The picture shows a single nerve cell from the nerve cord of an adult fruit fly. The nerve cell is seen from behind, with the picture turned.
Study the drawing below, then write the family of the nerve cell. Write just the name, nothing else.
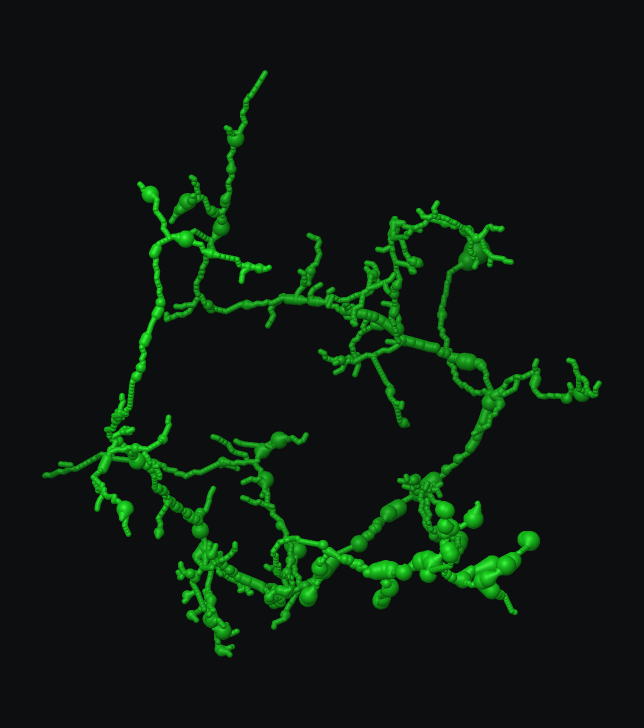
hemilineage 09A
